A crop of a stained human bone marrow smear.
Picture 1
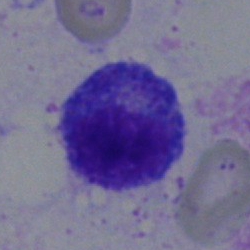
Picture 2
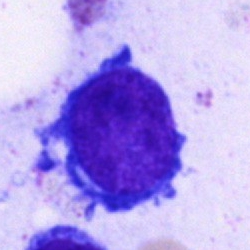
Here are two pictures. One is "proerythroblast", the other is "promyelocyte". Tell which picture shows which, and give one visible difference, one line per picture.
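Picture 1 is a promyelocyte. Coarse dark purple granules crowd over the whole cell.
Picture 2 is a proerythroblast. No granules are visible in the cytoplasm.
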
